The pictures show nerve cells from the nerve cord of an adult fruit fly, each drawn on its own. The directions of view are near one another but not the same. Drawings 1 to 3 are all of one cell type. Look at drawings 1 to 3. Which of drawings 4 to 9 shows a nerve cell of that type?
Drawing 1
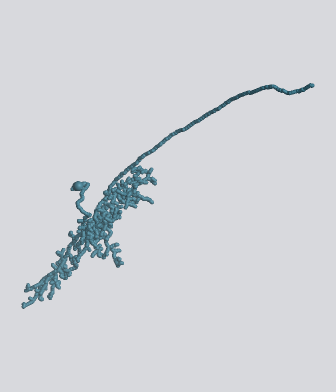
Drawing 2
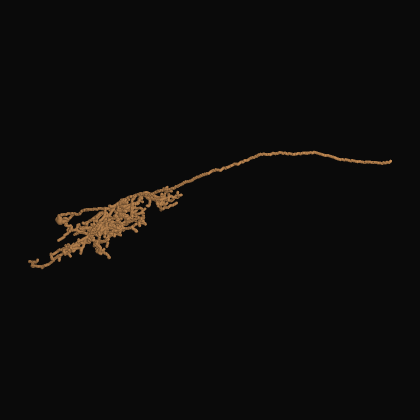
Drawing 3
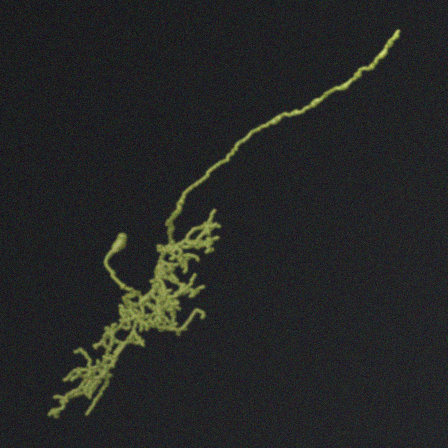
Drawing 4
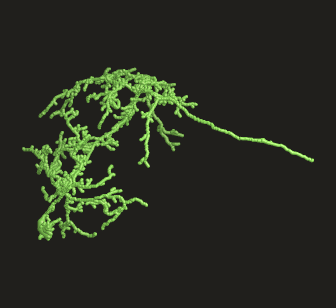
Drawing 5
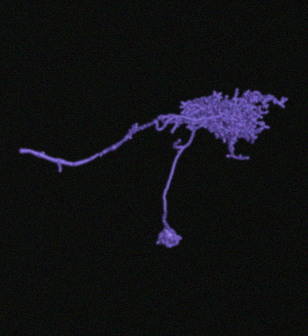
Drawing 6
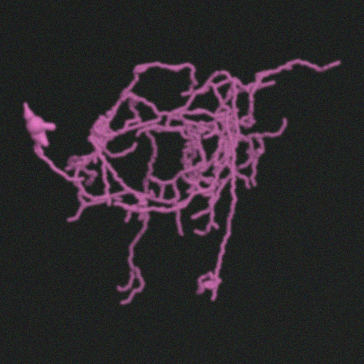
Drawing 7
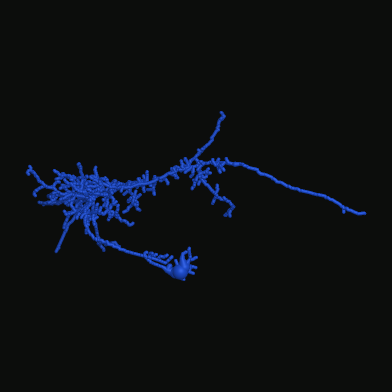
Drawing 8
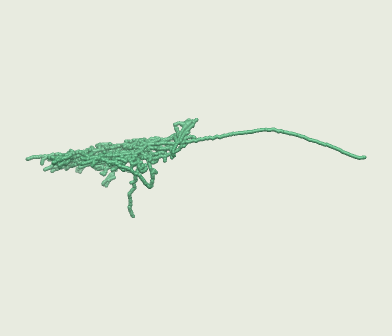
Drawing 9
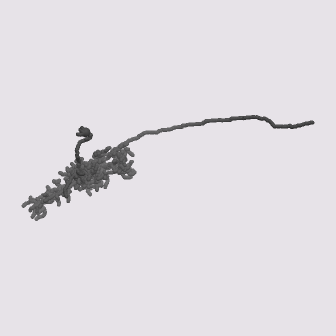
9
